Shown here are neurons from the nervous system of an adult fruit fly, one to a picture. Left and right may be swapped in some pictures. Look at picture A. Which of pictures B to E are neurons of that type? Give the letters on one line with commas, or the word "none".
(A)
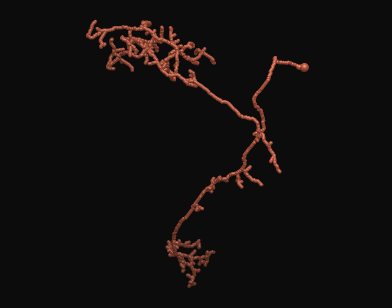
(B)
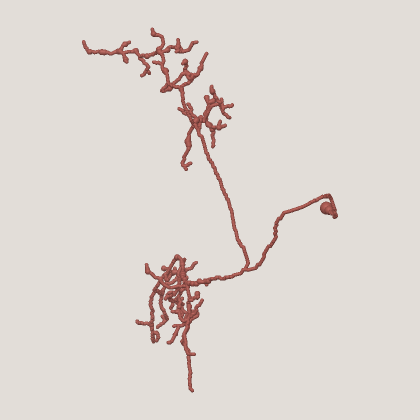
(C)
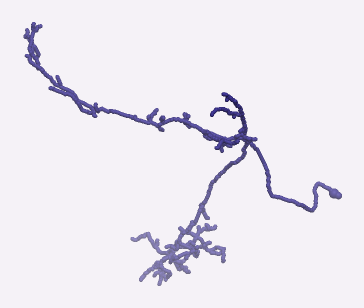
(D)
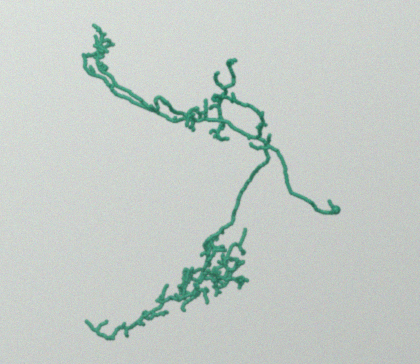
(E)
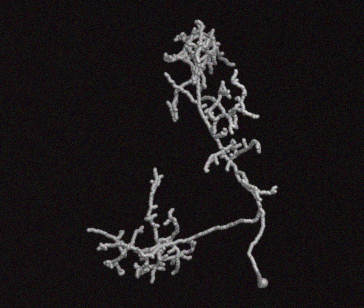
C, D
